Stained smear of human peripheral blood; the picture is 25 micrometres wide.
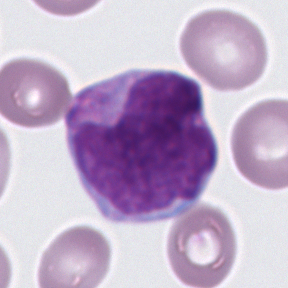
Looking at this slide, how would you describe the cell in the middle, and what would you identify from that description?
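Nucleus first: it fills most of the cell and has a broad notch on its upper-left side, where cytoplasm extends into it. Cytoplasm next: a scant pale blue rim, widest at the upper left, with a few fine pinkish-purple granules in that upper-left part. The cell is an atypical promyelocyte.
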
